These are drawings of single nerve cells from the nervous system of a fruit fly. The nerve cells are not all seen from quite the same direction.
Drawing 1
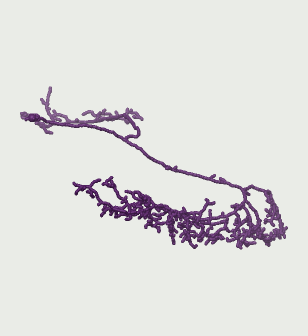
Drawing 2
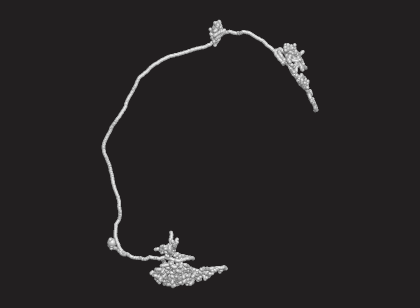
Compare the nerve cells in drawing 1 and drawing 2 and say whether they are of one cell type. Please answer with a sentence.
They are of different cell types.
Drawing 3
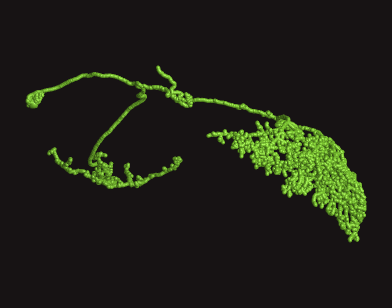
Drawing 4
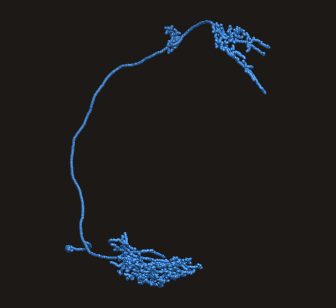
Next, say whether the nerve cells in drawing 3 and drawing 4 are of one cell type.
They are of different cell types.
